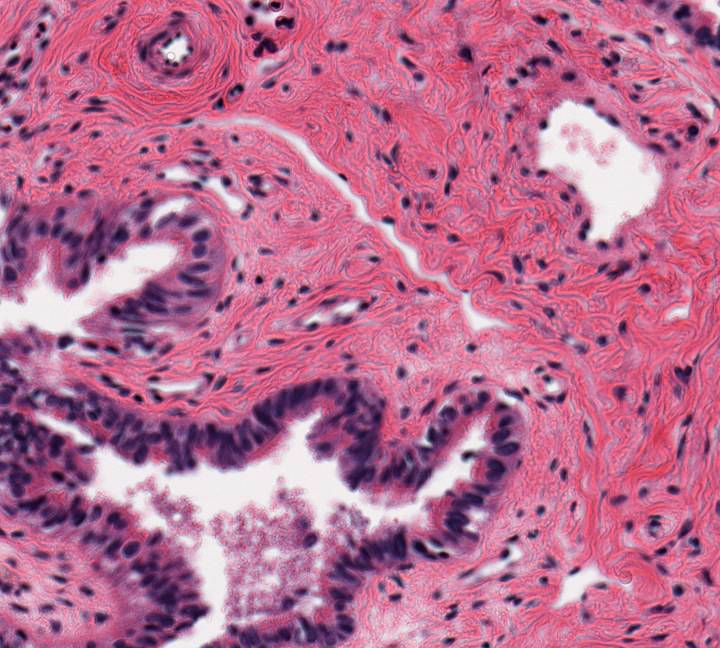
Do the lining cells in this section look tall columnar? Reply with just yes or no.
Yes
